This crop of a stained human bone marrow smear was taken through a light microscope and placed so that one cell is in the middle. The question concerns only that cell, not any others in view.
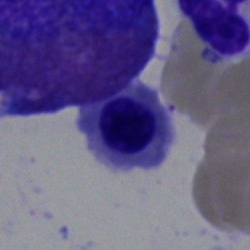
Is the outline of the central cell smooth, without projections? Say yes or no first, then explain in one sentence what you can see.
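No. The cell outline is irregular, with small scalloped bumps along its lower edge.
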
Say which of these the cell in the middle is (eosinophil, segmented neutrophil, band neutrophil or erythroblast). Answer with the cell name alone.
erythroblast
